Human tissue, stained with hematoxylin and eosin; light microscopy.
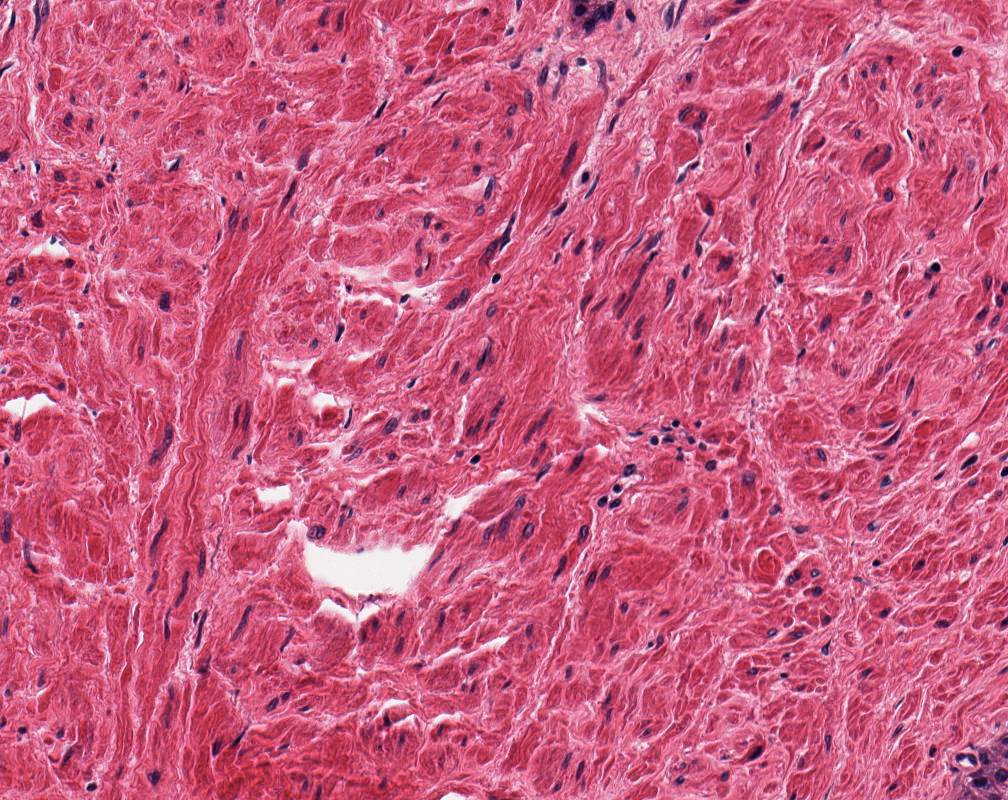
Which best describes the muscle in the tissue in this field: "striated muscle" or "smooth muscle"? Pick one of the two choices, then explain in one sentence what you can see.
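Smooth muscle. The whole field is filled by interlacing bundles of smooth muscle cut in different planes.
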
